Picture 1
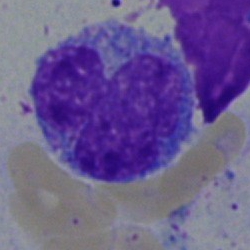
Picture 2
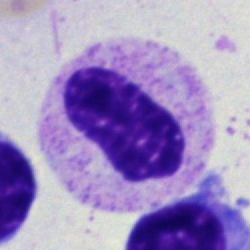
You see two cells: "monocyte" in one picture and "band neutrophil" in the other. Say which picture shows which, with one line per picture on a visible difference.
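In picture 1 we see a monocyte: The nucleus fills most of the cell.
In picture 2 we see a band neutrophil: The cytoplasm is abundant and pale pink-lilac.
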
